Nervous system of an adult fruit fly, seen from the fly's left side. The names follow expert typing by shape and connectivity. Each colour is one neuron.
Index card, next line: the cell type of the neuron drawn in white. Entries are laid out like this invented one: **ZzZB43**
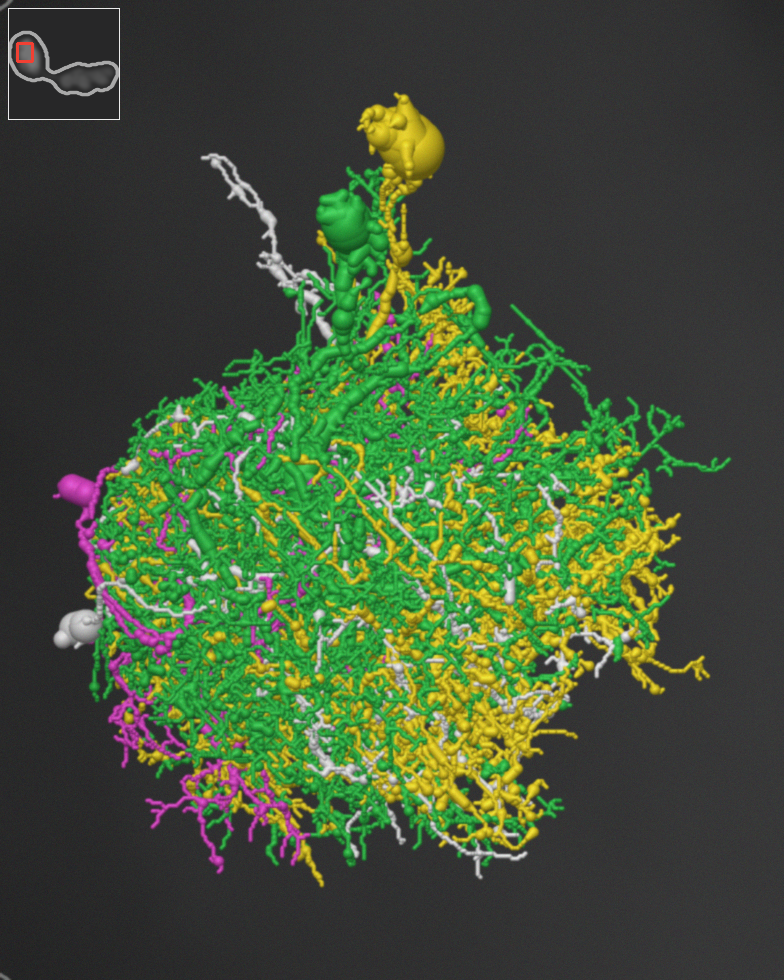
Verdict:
**AVLP285**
